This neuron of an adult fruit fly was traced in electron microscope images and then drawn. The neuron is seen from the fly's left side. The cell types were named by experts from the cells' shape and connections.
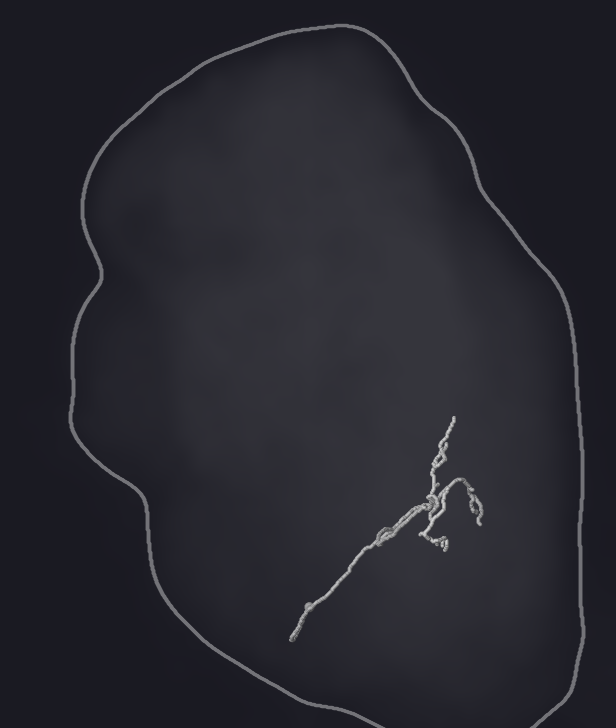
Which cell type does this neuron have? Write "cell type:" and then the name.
cell type: GNG626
